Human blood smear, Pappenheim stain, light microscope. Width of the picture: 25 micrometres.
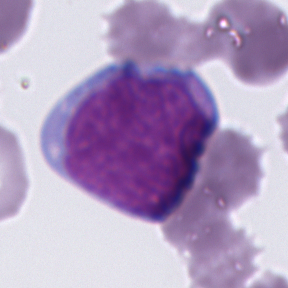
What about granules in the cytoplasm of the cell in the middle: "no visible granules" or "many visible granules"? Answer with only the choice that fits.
No visible granules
